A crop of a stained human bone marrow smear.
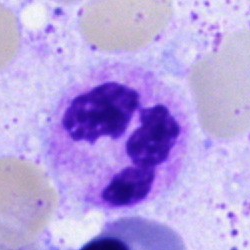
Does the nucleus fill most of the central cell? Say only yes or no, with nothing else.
No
